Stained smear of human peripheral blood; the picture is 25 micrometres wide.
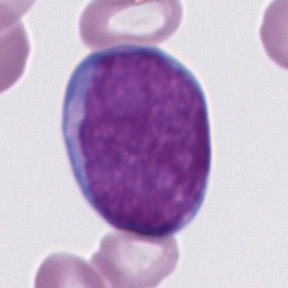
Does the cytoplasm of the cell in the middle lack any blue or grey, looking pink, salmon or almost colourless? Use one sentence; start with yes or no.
No, the cytoplasm is not pink, salmon or almost colourless; it is deep, dark or strong blue.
